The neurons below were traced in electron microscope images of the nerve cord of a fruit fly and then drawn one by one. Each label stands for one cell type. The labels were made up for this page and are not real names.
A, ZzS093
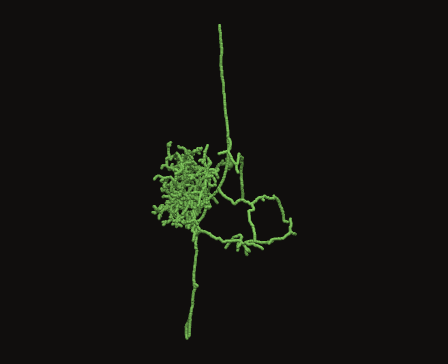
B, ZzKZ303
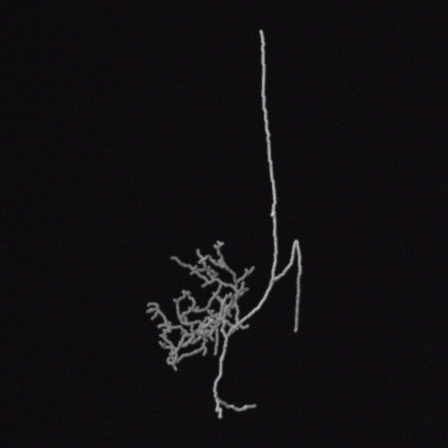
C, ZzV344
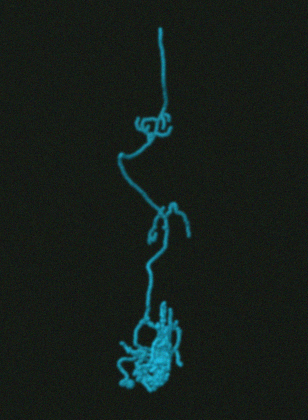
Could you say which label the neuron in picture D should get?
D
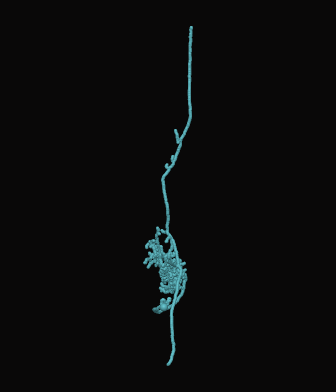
ZzKZ303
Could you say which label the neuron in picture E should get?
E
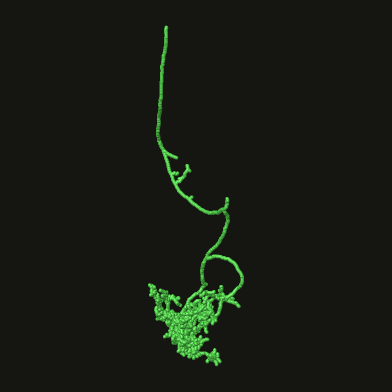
ZzV344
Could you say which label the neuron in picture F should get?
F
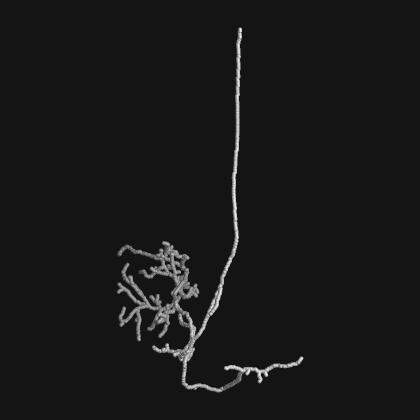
ZzKZ303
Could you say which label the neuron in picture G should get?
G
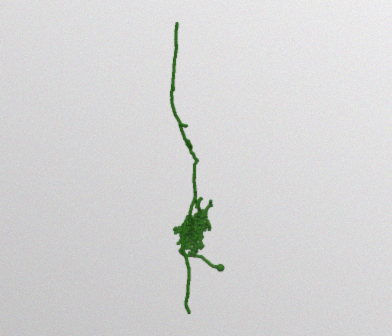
ZzKZ303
